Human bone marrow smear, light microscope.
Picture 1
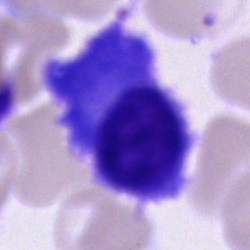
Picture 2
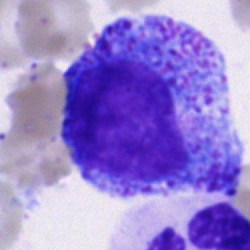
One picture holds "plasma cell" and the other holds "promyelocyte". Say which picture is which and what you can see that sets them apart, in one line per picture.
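The cell in picture 1 is a plasma cell. No granules are visible in the cytoplasm.
The cell in picture 2 is a promyelocyte. Many granules are scattered throughout the cytoplasm.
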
